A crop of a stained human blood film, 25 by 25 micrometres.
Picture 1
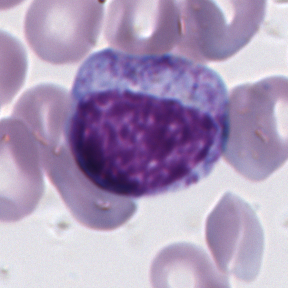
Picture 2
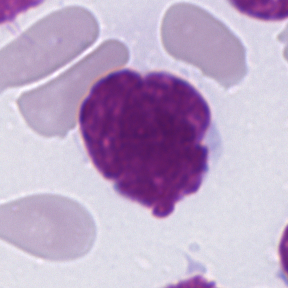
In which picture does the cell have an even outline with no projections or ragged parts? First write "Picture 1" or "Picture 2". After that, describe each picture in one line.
Picture 1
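In picture 1: The cell outline is rounded and smooth, with no clear surface projections.
In picture 2: A small rounded knob bulges from the lower edge of the cell.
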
